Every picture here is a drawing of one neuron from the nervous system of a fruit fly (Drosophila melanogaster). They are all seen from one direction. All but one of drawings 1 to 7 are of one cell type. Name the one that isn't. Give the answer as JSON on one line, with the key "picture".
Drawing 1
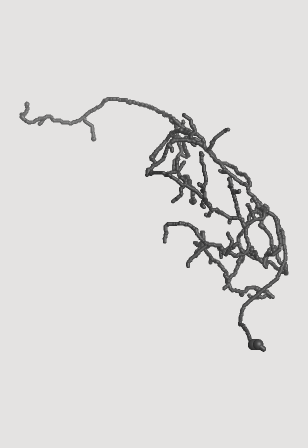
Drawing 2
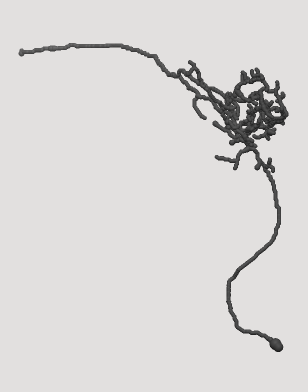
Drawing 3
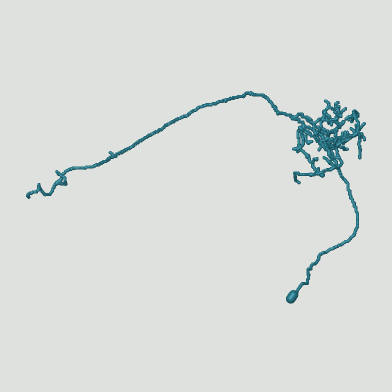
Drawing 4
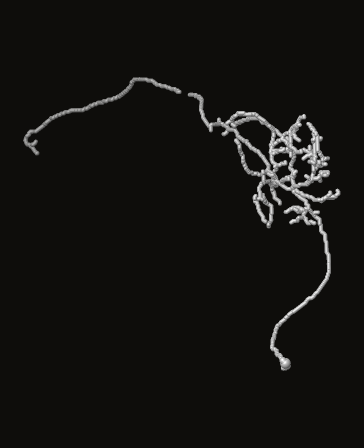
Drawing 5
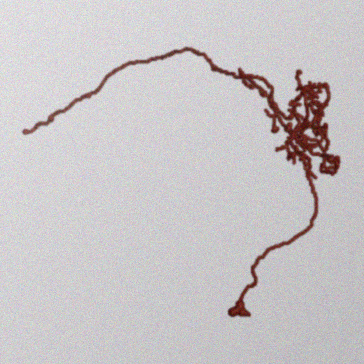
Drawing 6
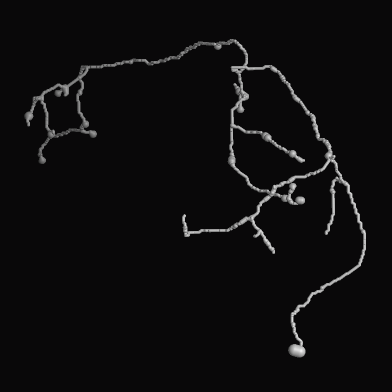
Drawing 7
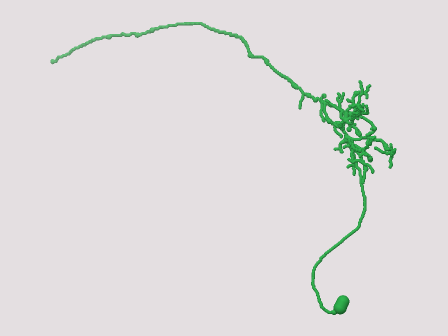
{"picture": 1}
